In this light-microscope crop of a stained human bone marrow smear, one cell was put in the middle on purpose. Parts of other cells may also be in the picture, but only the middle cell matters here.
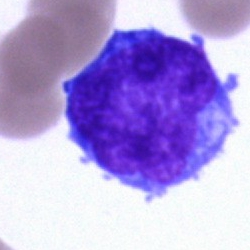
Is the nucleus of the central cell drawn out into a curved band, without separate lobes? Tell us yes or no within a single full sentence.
No, a compact round or oval mass, not a curved band, makes up the nucleus.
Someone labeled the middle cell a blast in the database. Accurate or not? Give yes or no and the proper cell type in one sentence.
Yes, centred in the crop is a blast.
